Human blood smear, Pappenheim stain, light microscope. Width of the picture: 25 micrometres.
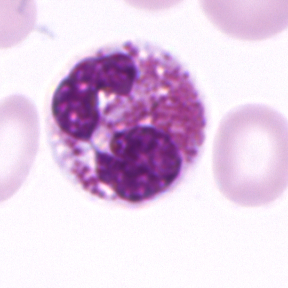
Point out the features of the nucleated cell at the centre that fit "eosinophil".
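Eosinophil. Nucleus in two lobes: one upper left, one lower right.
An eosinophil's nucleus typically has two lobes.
Chromatin dense, dark purple. Cytoplasm filled with coarse, round, reddish-pink granules.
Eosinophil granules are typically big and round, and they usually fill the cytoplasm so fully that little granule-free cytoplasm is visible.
Granules packed most densely in the right half of the cell. Cell about 14 micrometres across.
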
